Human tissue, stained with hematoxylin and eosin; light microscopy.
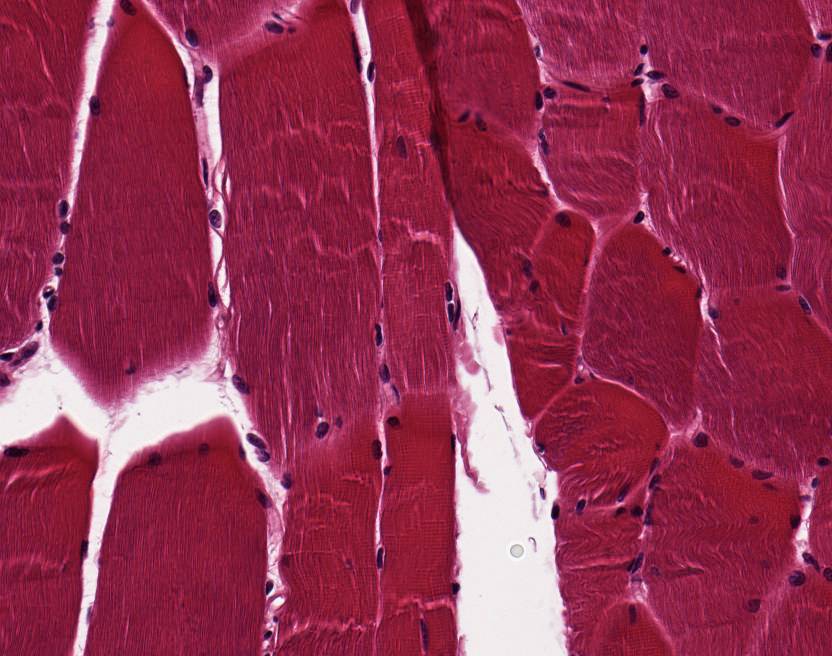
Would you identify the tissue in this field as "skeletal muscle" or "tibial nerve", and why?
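It is skeletal muscle.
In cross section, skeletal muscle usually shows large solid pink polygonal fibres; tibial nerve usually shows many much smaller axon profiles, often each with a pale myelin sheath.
First, the fibres cut across on the right form rounded polygonal profiles of deeply, evenly eosinophilic cytoplasm. Next, in the left and centre they run lengthwise, roughly top to bottom. Last, the nuclei, small, dark purple and flattened oval, lie at the fibre edges just under the surface, not centrally.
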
